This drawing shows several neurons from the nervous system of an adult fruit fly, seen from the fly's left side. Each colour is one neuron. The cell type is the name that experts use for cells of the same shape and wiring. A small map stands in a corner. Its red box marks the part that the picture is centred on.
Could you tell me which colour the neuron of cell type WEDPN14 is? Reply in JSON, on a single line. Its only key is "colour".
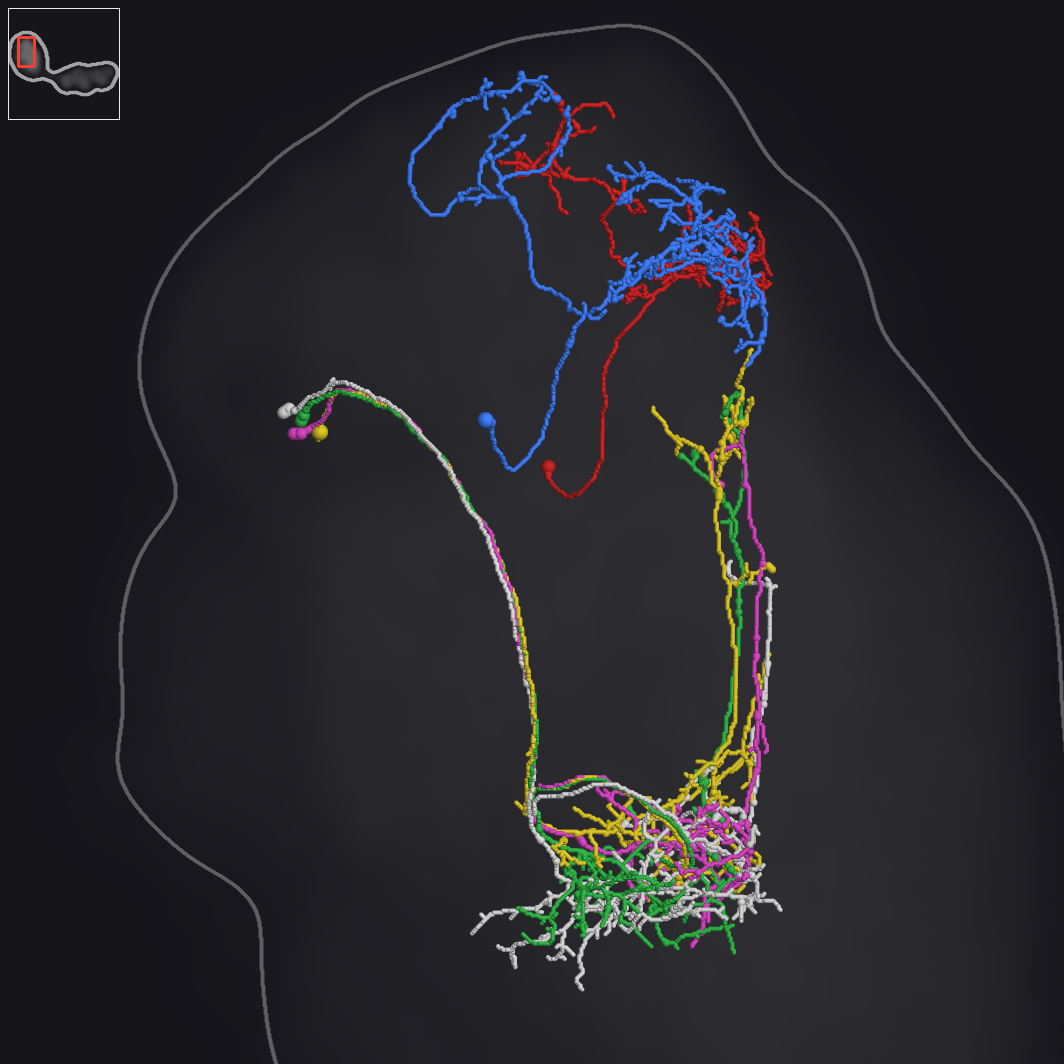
{"colour": "white"}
